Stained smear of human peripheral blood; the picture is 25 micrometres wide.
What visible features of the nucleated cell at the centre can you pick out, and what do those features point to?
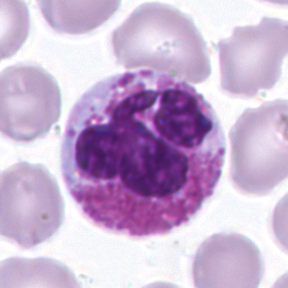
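Here the outline is round and smooth. Many coarse reddish-purple granules crowd the cytoplasm, packed most densely in the lower part of the cell. In the nucleus you won't see any nucleoli. The cell is an eosinophil.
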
